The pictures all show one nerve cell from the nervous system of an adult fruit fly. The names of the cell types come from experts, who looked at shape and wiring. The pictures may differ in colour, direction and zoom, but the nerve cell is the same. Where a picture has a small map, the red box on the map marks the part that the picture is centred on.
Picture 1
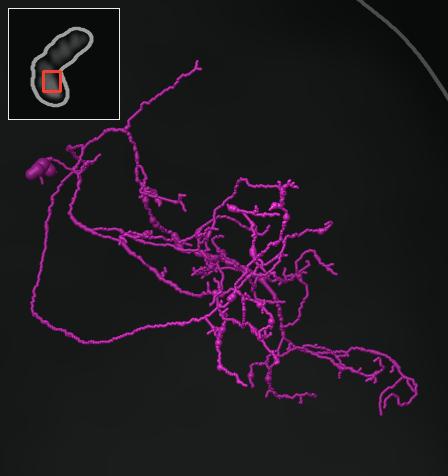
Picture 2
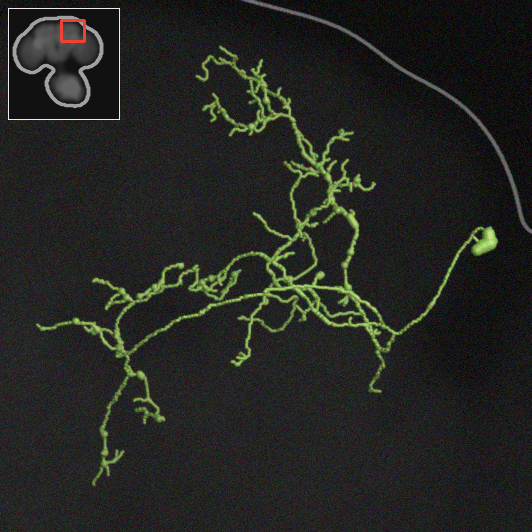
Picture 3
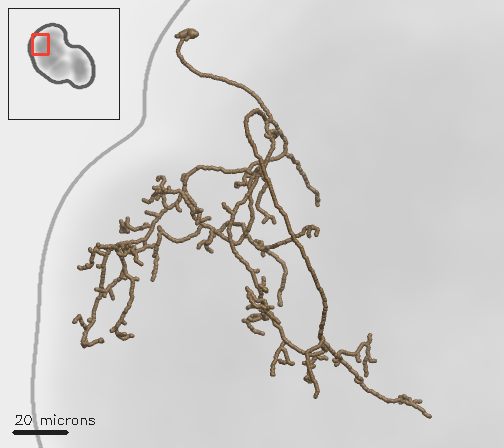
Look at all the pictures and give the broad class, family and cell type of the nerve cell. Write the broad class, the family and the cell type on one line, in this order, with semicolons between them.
central-brain intrinsic neuron; hemilineage SLPav1_medial; SLP227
